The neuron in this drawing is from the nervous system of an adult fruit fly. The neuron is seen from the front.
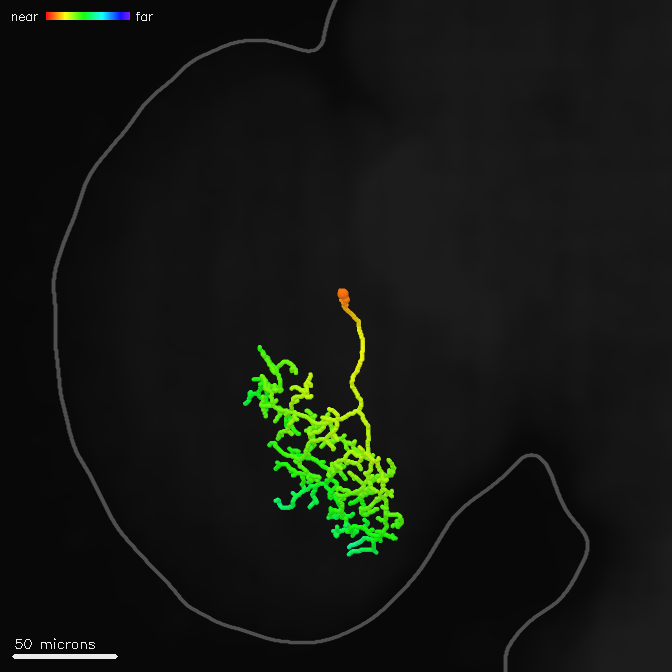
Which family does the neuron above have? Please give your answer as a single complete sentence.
This neuron is a member of family Cm.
